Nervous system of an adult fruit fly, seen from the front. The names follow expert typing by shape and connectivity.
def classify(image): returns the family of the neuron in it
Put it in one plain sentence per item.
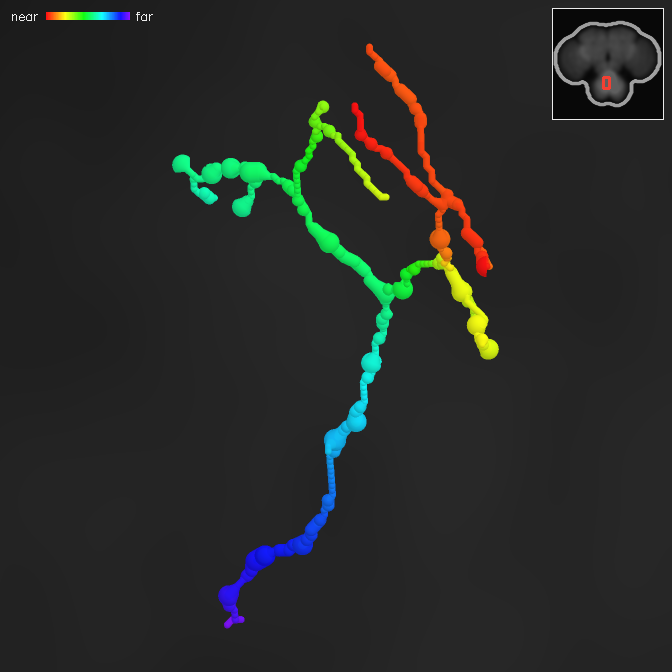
The family is class mechanosensory tactile.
